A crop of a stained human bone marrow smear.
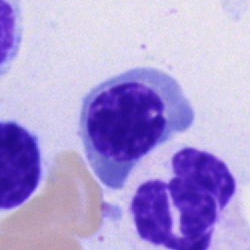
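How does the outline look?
Irregular, I'd say, with a blunt bulge of cytoplasm pushing out to the right.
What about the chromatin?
Dark purple and coarsely clumped, as far as I can tell.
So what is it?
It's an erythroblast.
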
